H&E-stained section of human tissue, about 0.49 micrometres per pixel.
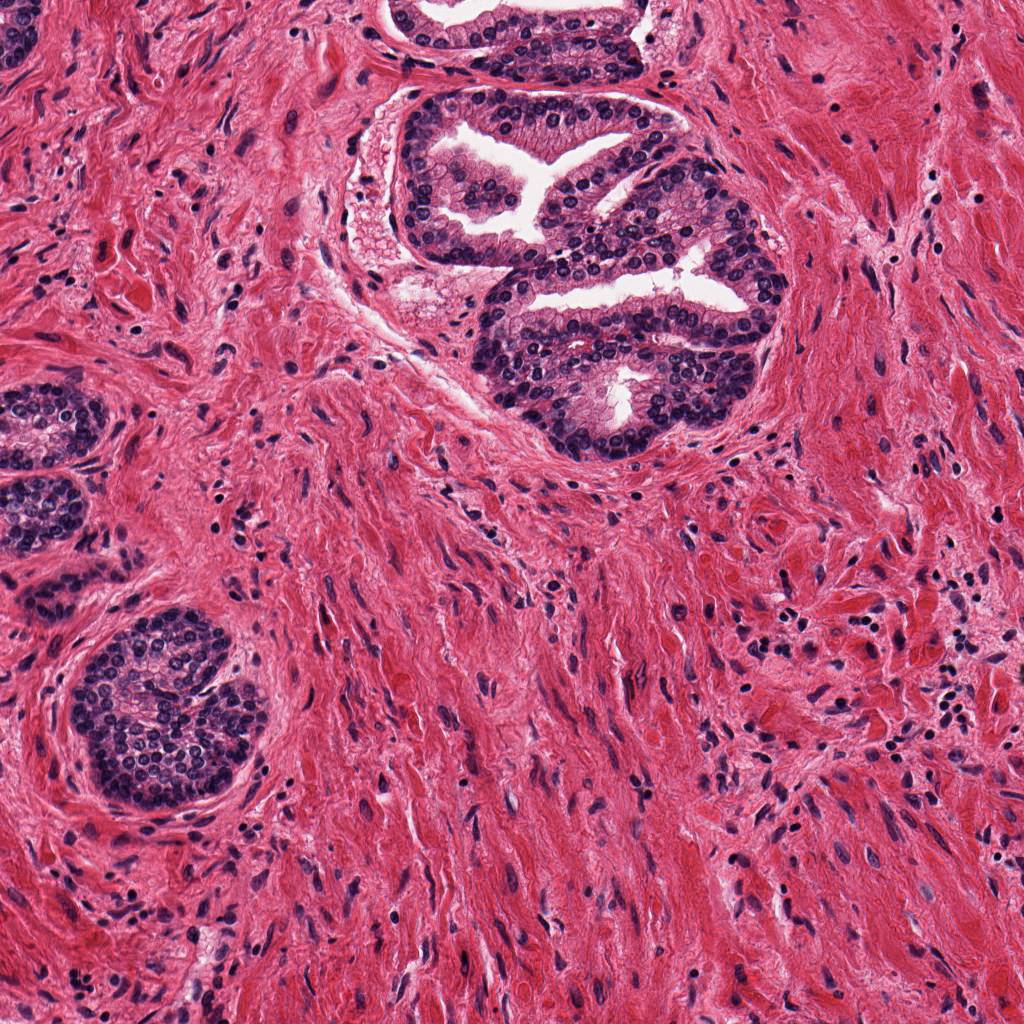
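Prostate, haematoxylin and eosin. See how a few epithelial glands lie scattered in the dense stroma that fills most of the field. The large gland at top centre has a folded outline, its epithelium projecting into a branching lumen. The gland-lining cells have round, dark nuclei and pale cytoplasm towards the lumen. Beside its left edge, look for a cluster of pale, finely vacuolated cells.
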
